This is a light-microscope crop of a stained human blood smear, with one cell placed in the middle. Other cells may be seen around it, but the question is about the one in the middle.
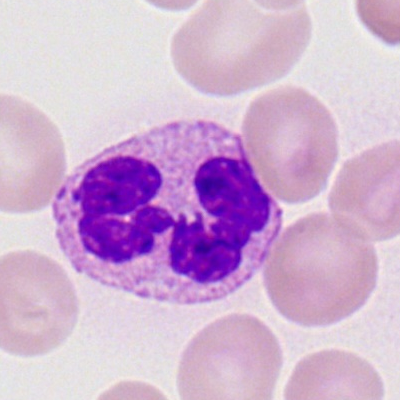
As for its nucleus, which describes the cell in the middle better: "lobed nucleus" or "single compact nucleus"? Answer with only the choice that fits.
Lobed nucleus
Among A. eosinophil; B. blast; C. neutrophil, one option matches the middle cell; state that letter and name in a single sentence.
Identification: the cell in the middle is a neutrophil, matching option C.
